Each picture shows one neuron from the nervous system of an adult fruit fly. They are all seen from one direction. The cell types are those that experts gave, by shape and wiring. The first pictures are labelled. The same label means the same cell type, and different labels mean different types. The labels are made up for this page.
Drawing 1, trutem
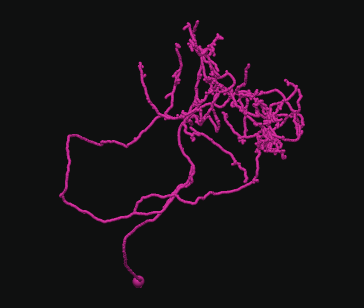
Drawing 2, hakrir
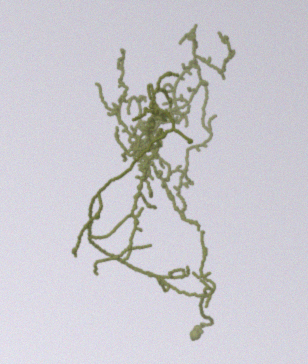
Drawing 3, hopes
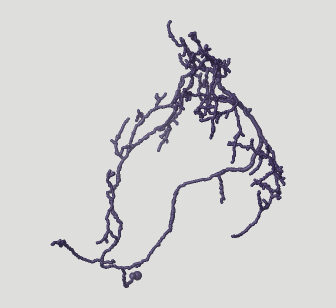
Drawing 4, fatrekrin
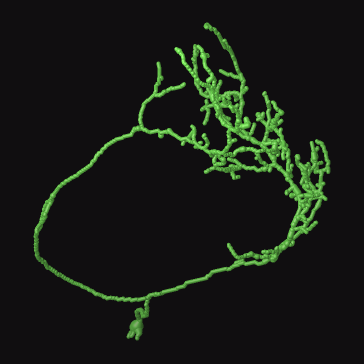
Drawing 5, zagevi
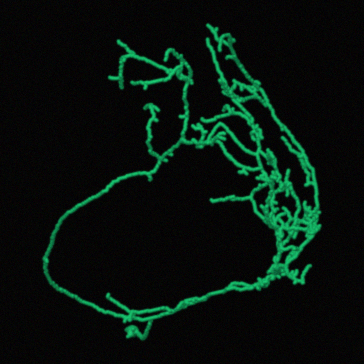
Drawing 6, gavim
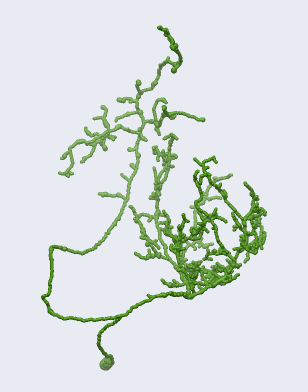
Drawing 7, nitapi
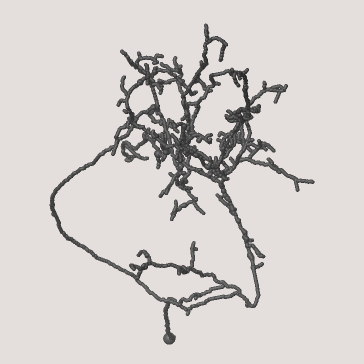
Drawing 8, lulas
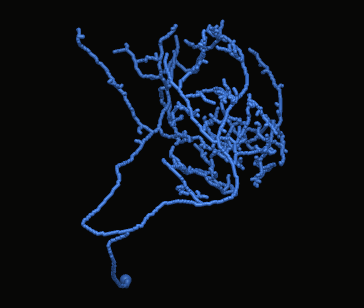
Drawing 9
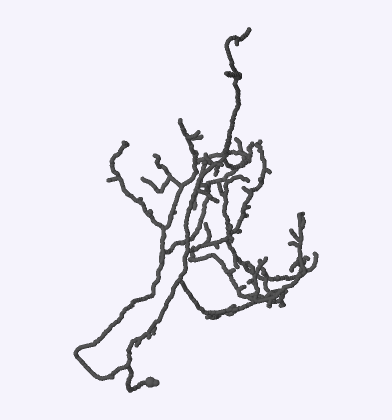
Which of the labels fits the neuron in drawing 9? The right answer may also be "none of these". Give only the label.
lulas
